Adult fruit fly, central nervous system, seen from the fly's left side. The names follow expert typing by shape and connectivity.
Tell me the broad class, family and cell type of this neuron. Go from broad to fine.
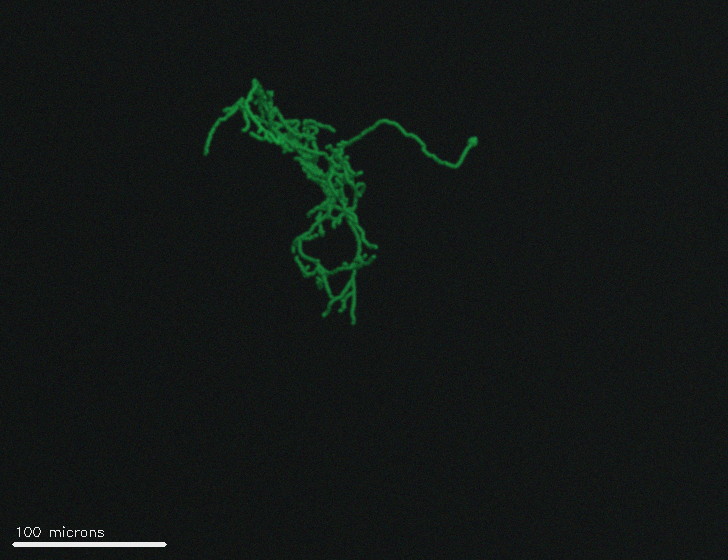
central-brain intrinsic neuron; hemilineage DM4_dorsal; pC1_10c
